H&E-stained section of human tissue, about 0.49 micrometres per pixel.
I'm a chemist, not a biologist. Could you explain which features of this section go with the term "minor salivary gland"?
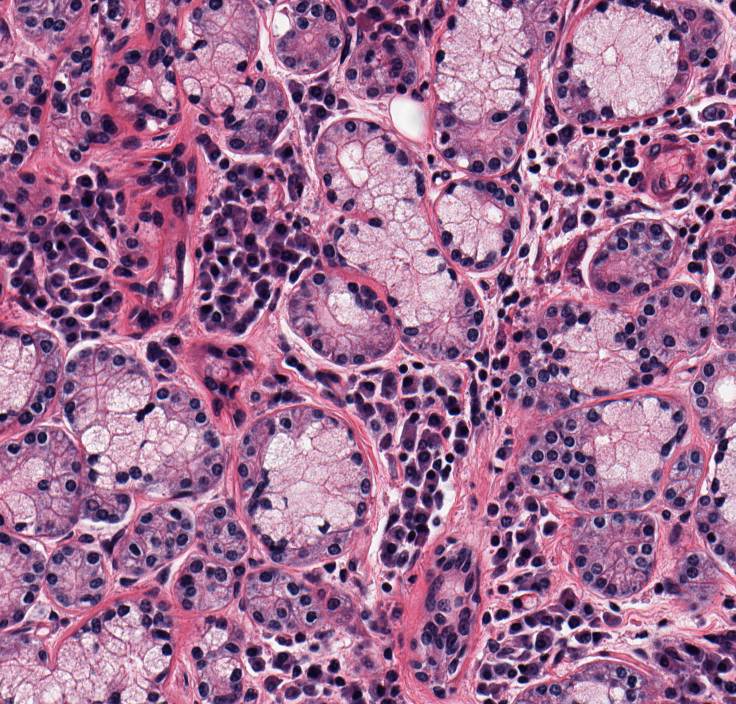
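This section is a minor salivary gland.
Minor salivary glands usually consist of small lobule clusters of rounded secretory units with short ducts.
Here, closely packed rounded glandular units fill the field, divided by narrow bands of stroma, which fits that arrangement.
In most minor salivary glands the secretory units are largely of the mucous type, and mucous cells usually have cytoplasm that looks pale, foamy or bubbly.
Many units in this section have pale, bubbly, mucous-type cytoplasm, in keeping with that. In these pale mucous units, the small nuclei are pressed against the outer edge of each cell. Small round cells with dark nuclei crowd the stroma between the units, most densely in the left and central parts of the field.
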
